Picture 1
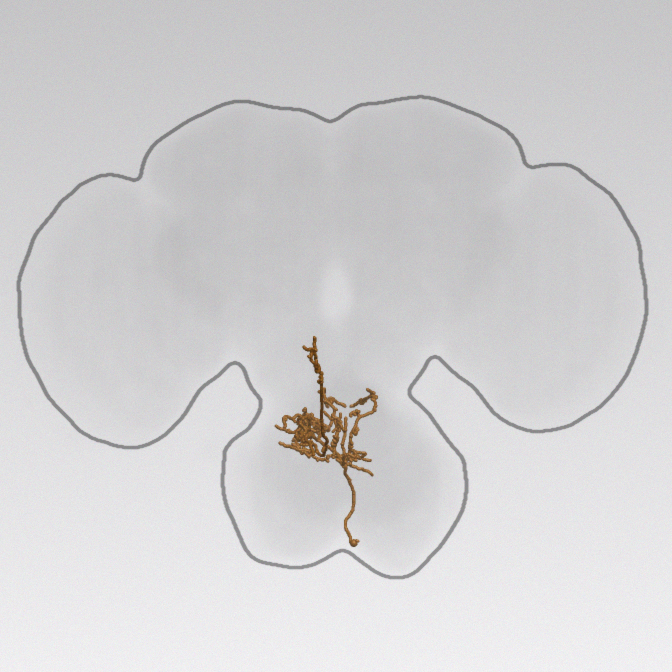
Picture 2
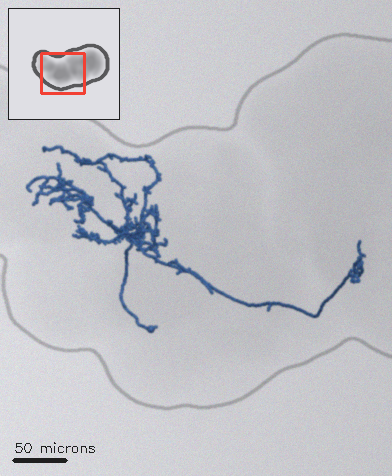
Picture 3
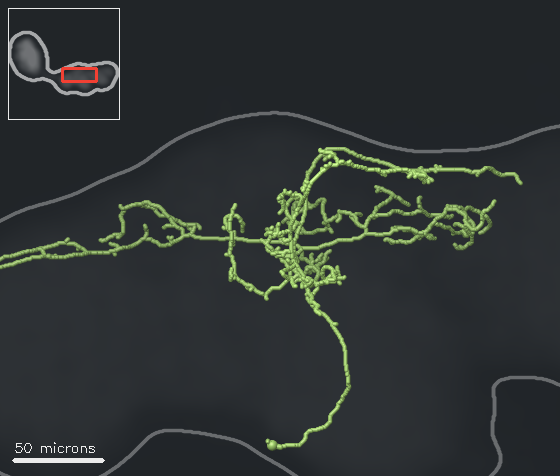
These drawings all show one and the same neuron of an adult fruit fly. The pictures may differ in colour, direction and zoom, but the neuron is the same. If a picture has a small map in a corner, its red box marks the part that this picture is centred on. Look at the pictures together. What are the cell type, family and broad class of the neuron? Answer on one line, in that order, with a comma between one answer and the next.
IN06B017, hemilineage 06B, nerve-cord intrinsic neuron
